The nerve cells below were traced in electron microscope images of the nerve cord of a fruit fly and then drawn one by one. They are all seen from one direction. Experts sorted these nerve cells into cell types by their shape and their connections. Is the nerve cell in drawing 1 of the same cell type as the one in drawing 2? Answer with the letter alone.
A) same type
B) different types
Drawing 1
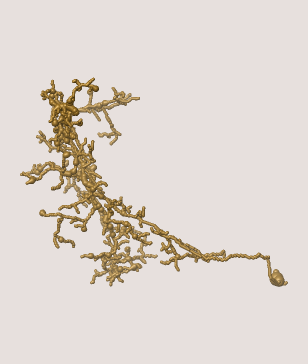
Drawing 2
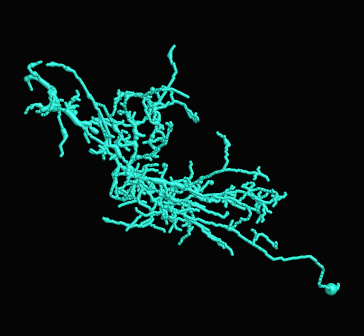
A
